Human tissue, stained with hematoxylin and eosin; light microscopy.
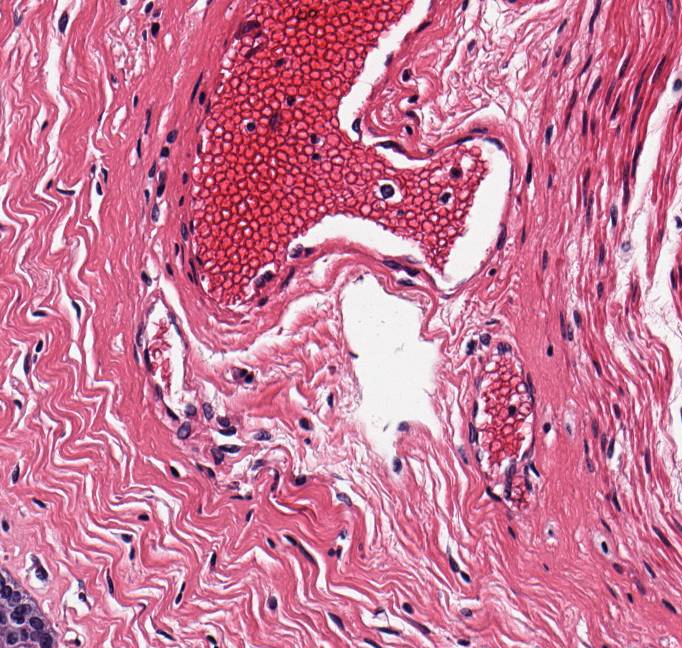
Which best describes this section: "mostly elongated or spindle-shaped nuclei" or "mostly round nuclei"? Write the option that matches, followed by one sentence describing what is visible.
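Mostly elongated or spindle-shaped nuclei. The left and lower parts of the field are made of wavy, pink collagen bundles with sparse, slender, dark nuclei.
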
